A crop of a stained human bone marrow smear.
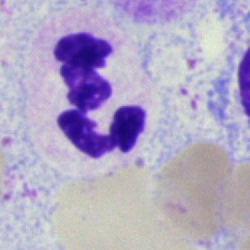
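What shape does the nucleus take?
It is divided into several lobes linked together in a chain.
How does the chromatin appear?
Dense, dark purple and clumped.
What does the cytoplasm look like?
Abundant and pale pink, holding fine, faint granules.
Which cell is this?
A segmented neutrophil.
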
